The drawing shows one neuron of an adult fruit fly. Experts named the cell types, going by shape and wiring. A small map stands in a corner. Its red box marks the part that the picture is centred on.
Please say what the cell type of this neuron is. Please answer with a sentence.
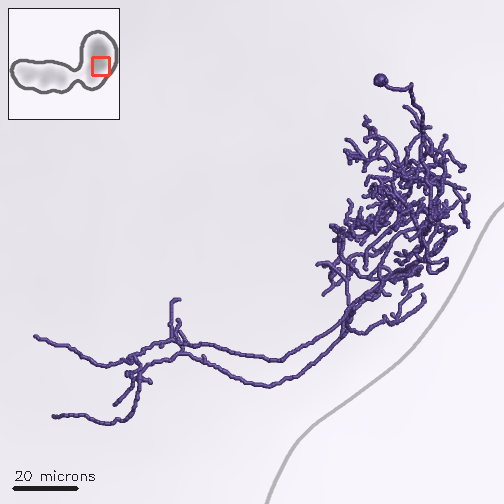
The cell type is GNG244.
